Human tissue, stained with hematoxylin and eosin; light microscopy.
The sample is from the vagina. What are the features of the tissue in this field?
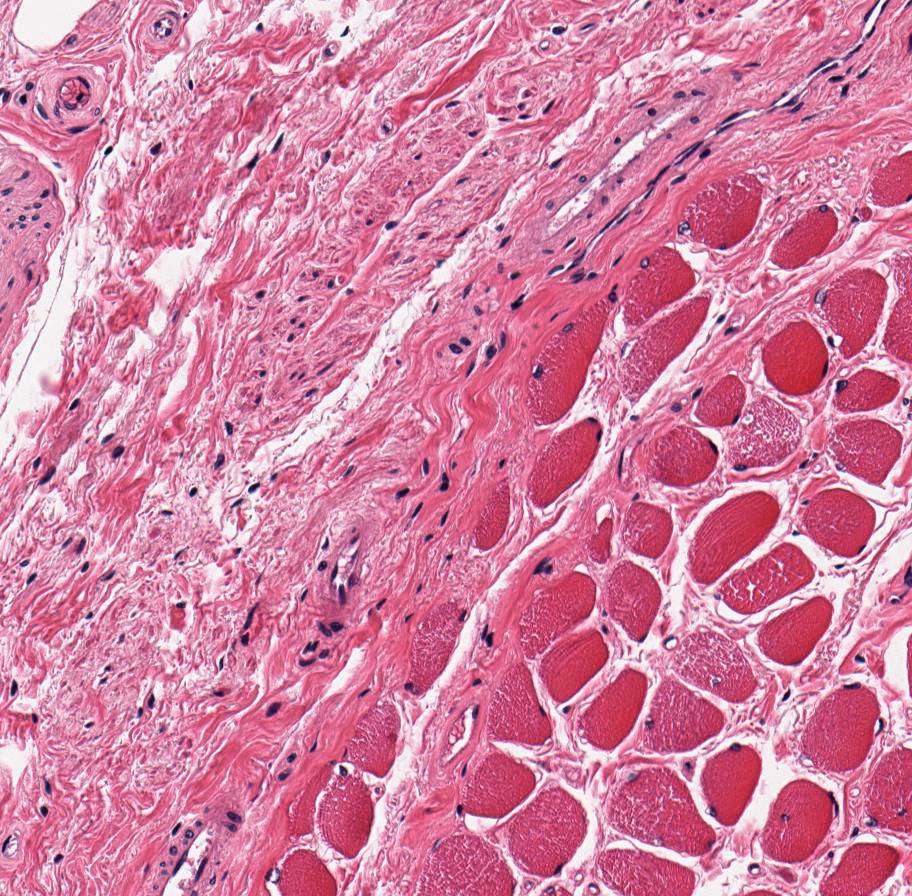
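Muscle fibre nuclei are placed at the edges of the fibres, not in their centres. Nuclei scattered through the connective tissue are dark and spindle-shaped. In the upper left corner is a small thick-walled vessel with a narrow lumen. Fat cells are absent from the field.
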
